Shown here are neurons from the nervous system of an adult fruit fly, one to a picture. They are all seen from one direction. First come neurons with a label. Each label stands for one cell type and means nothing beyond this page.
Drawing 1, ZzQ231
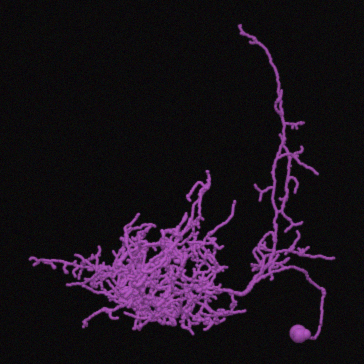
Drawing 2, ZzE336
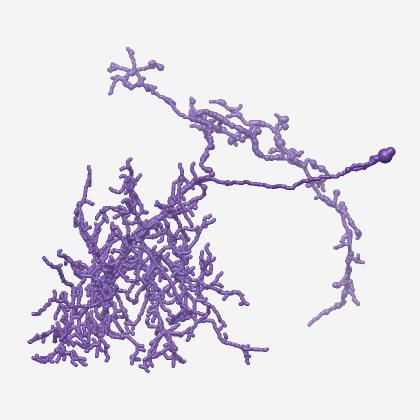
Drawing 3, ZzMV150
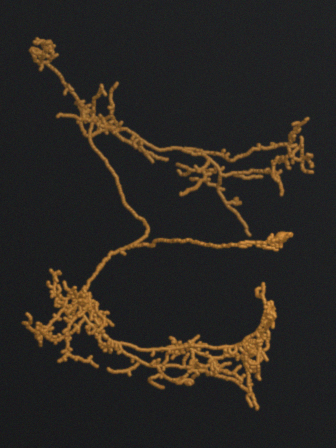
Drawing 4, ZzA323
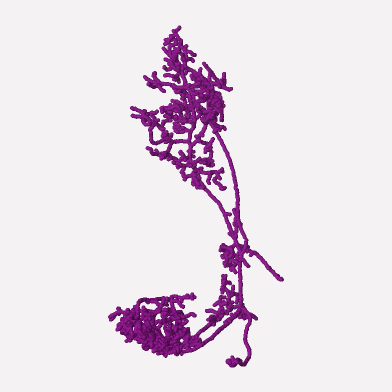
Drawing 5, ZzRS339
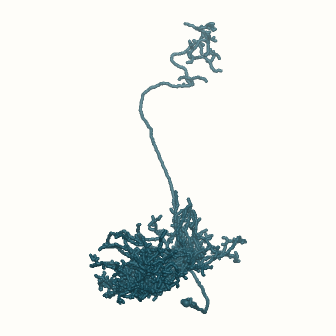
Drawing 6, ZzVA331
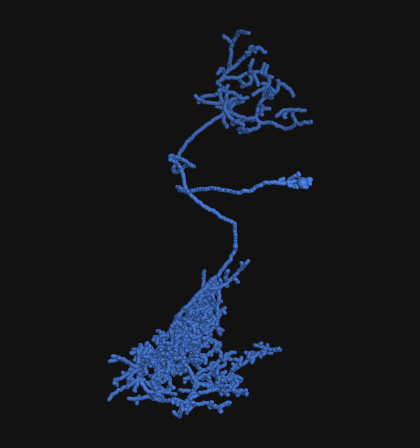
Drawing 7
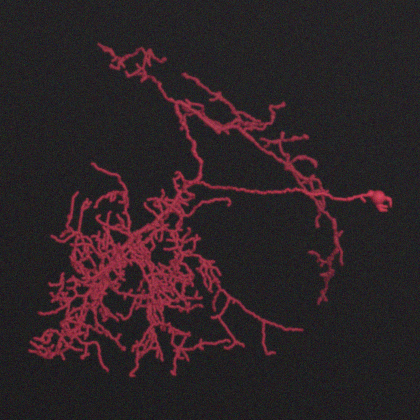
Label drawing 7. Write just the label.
ZzE336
